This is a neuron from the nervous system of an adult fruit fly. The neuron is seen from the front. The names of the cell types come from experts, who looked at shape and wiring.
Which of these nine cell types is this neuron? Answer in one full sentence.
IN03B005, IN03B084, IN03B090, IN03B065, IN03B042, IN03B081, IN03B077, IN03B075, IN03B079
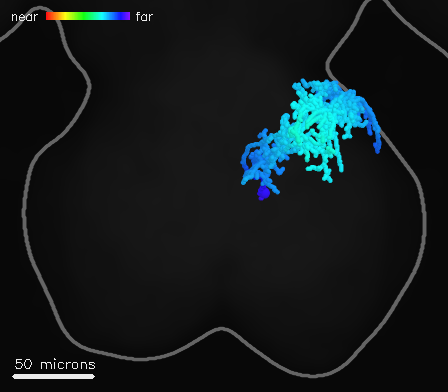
The cell type IN03B042 is the type of this neuron.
